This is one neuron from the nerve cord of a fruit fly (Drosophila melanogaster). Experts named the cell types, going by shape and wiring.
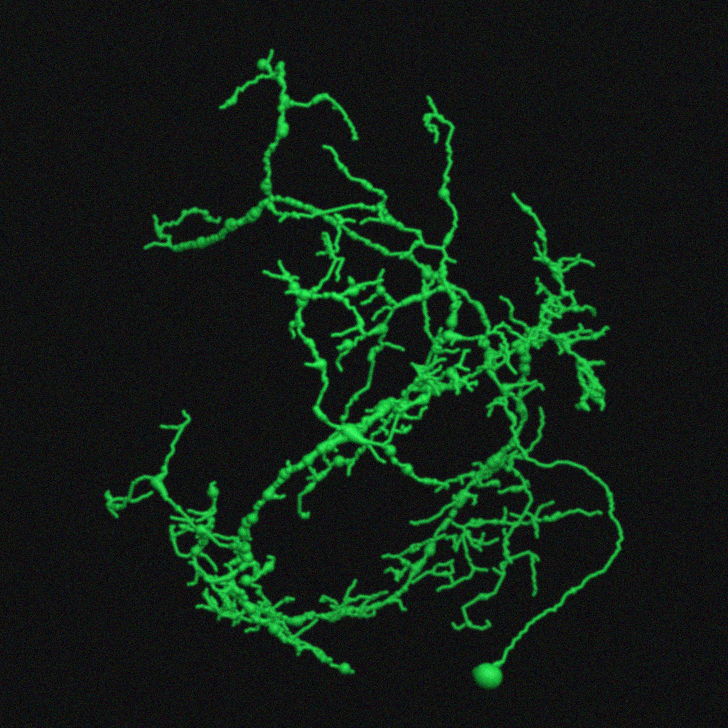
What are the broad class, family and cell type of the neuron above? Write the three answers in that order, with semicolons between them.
nerve-cord intrinsic neuron; hemilineage 04B; IN04B096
